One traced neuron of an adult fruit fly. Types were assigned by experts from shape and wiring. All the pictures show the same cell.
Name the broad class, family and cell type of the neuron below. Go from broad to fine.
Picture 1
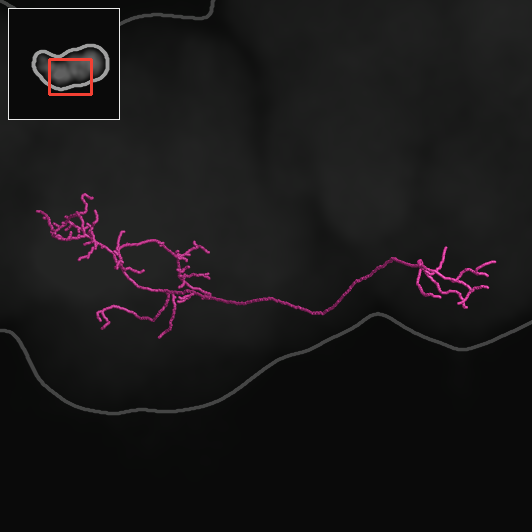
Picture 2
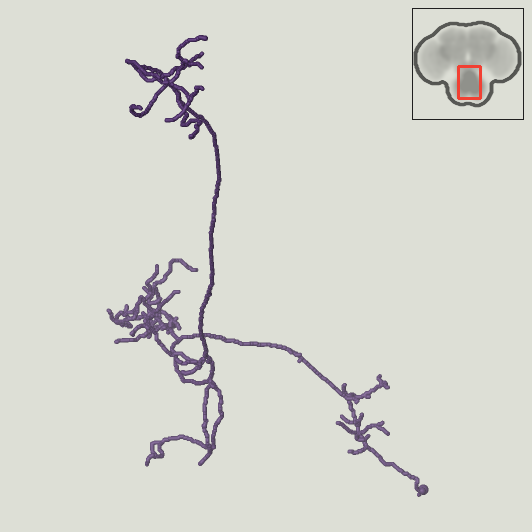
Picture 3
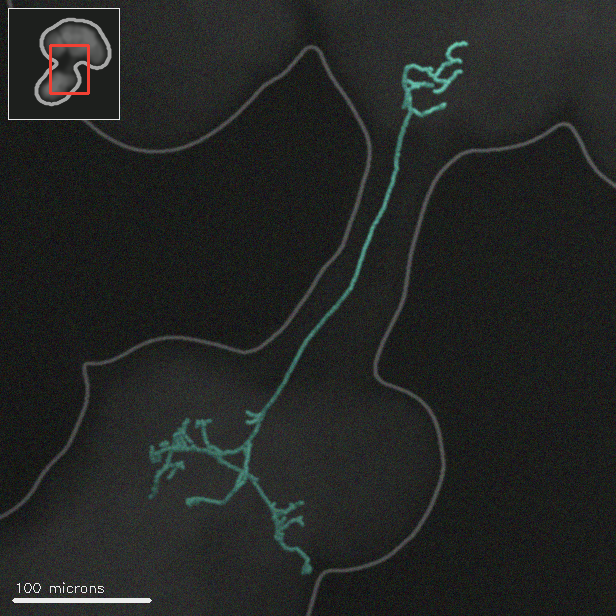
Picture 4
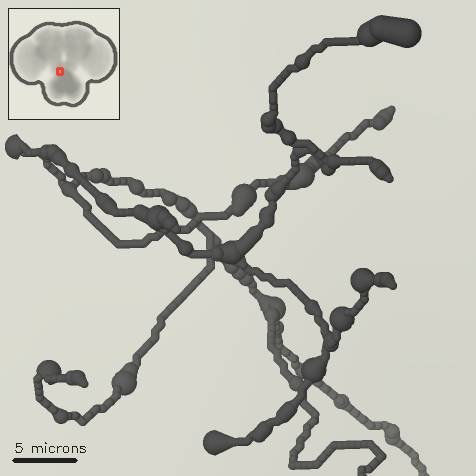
ascending neuron; hemilineage 12B; AN12B080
